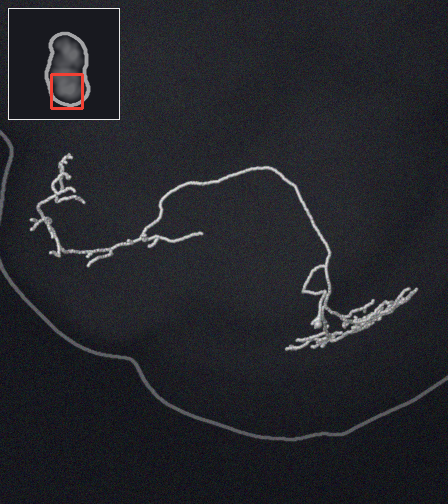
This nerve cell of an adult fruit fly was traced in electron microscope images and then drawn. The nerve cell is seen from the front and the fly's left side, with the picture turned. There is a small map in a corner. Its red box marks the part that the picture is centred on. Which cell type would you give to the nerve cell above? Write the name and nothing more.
MeVP34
